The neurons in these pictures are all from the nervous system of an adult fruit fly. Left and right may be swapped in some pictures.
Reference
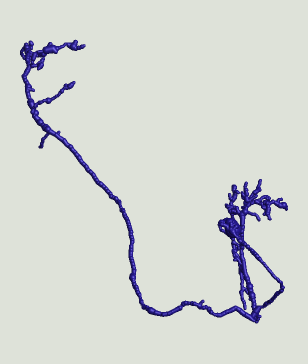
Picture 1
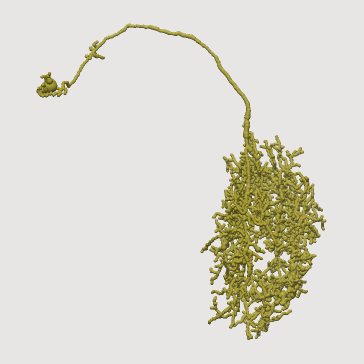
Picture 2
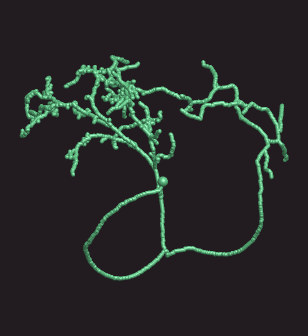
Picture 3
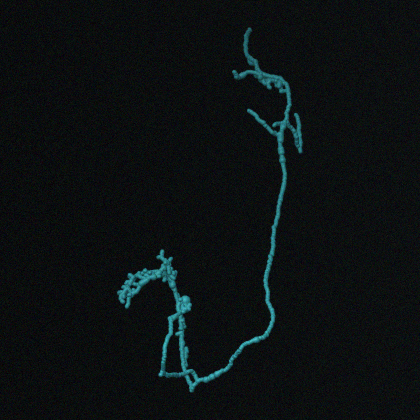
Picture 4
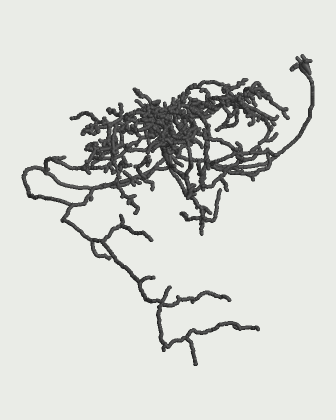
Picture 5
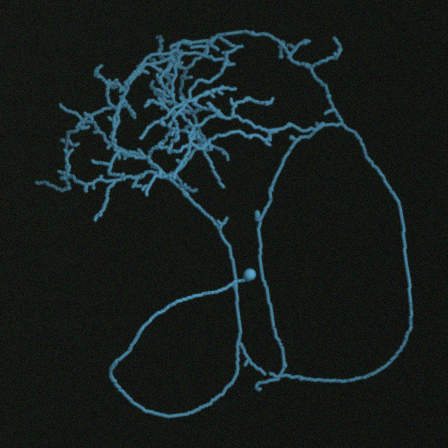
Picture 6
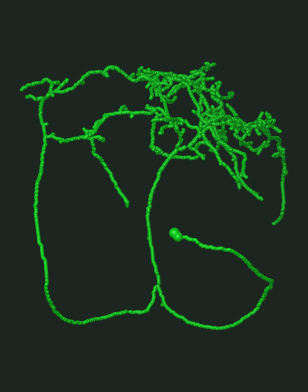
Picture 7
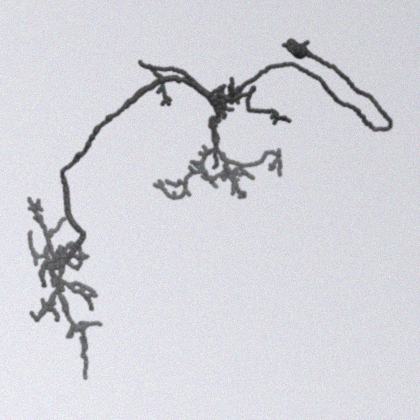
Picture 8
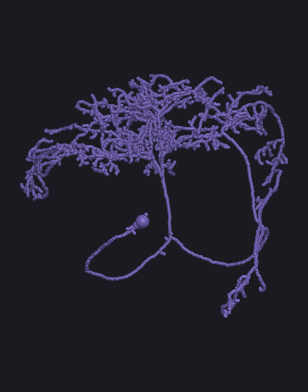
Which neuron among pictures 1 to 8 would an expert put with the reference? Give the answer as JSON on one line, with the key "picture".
{"picture": 3}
